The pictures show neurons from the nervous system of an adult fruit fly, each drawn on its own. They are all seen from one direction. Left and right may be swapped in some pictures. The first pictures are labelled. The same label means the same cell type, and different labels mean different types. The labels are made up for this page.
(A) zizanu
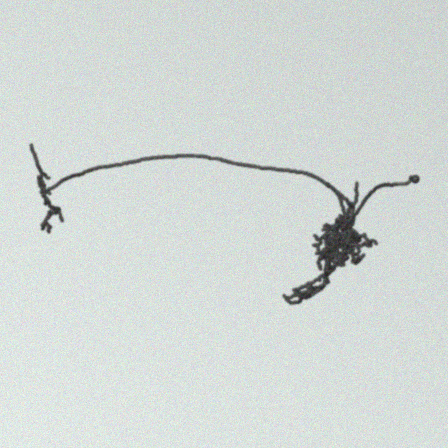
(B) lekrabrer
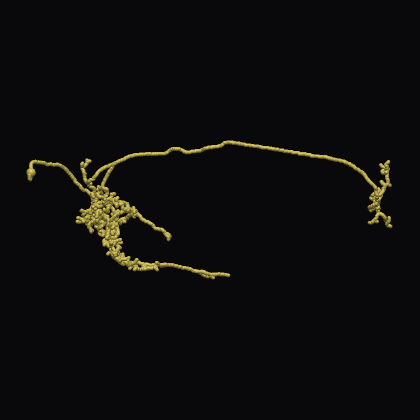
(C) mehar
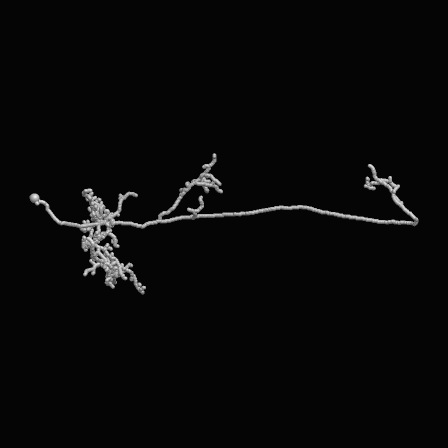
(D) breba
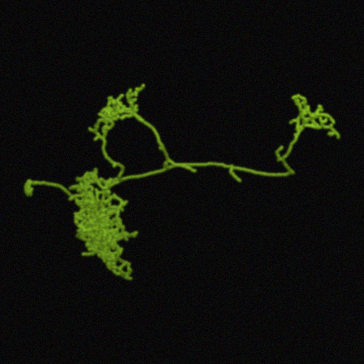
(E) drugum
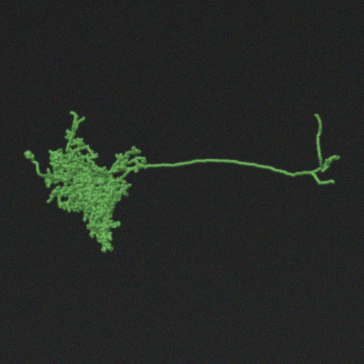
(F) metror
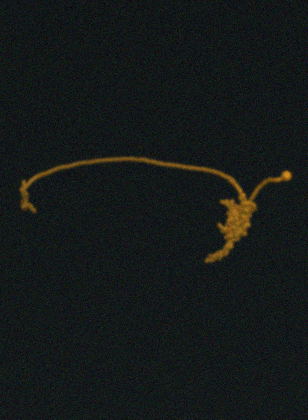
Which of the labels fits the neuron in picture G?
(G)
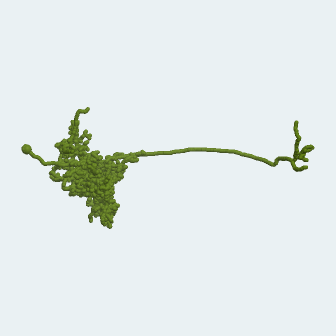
drugum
